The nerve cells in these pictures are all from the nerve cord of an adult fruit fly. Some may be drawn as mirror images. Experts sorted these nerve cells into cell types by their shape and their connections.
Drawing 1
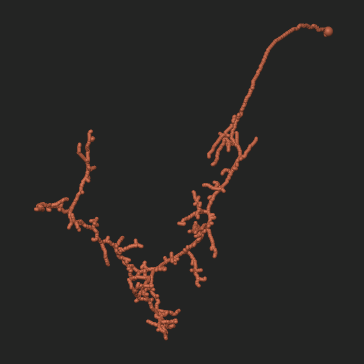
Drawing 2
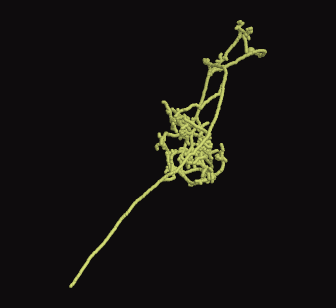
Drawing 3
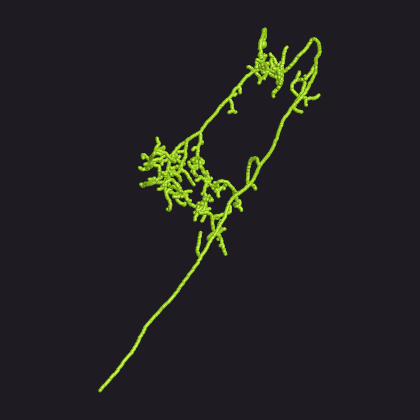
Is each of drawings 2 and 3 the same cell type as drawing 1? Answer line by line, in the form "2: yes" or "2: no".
2: no
3: no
